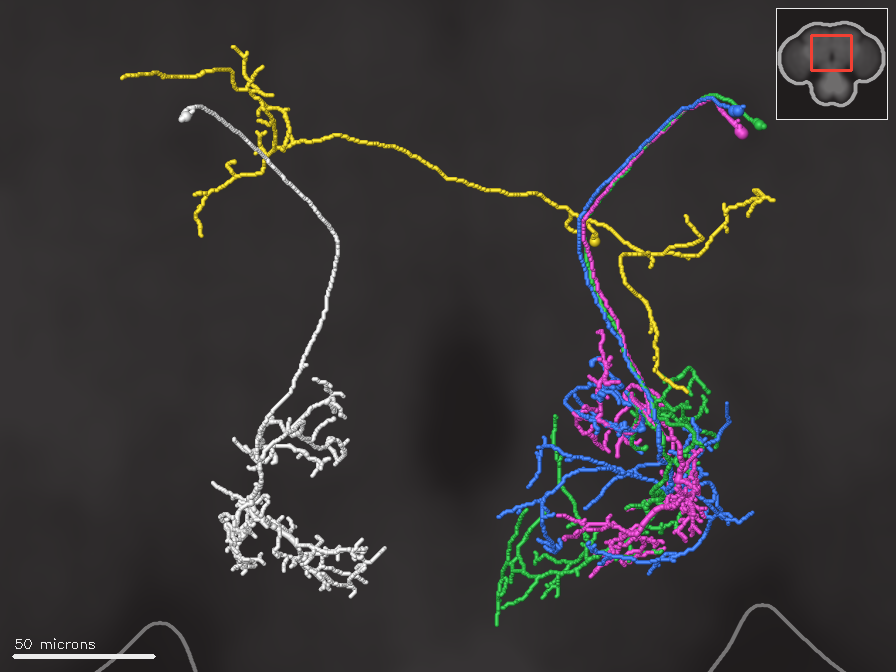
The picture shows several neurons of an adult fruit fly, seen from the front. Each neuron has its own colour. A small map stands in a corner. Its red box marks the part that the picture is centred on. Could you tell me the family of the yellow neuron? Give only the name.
hemilineage DM6_posterior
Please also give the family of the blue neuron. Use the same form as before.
hemilineage WEDd1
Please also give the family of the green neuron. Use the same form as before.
hemilineage WEDd1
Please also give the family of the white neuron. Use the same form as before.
hemilineage WEDd1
